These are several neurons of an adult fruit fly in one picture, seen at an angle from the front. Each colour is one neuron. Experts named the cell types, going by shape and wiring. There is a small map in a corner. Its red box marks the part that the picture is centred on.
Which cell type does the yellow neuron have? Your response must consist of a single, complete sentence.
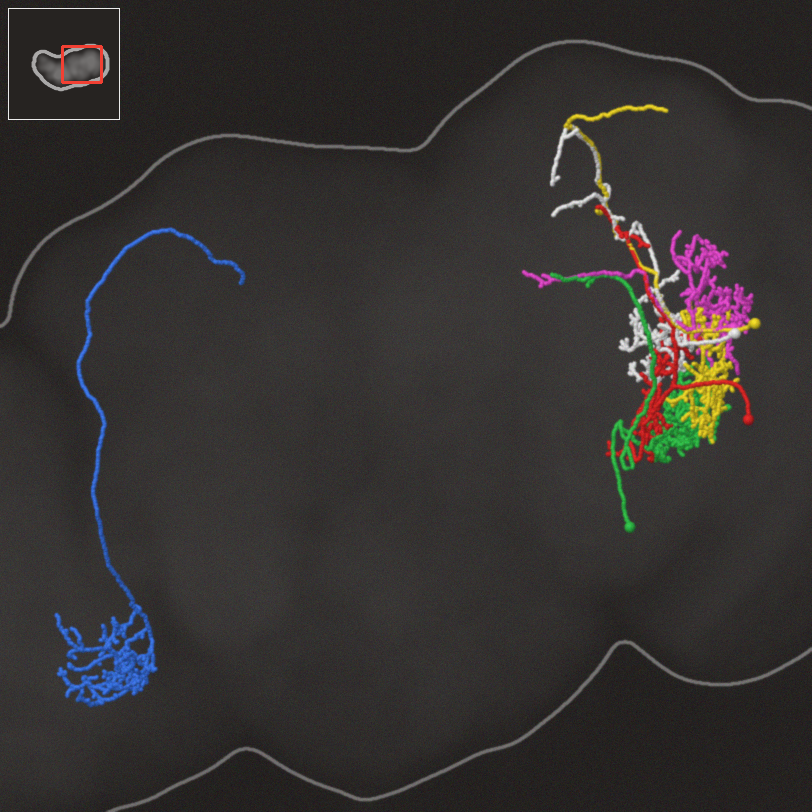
It is LoVP6 that this neuron is, by cell type.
